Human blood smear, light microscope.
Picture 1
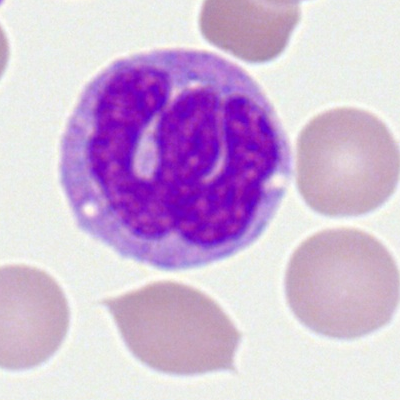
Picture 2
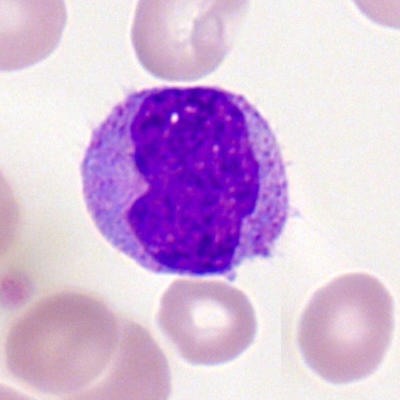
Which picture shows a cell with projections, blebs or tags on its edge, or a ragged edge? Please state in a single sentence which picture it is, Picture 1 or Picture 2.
Rough is the outline of the cell in picture 2.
